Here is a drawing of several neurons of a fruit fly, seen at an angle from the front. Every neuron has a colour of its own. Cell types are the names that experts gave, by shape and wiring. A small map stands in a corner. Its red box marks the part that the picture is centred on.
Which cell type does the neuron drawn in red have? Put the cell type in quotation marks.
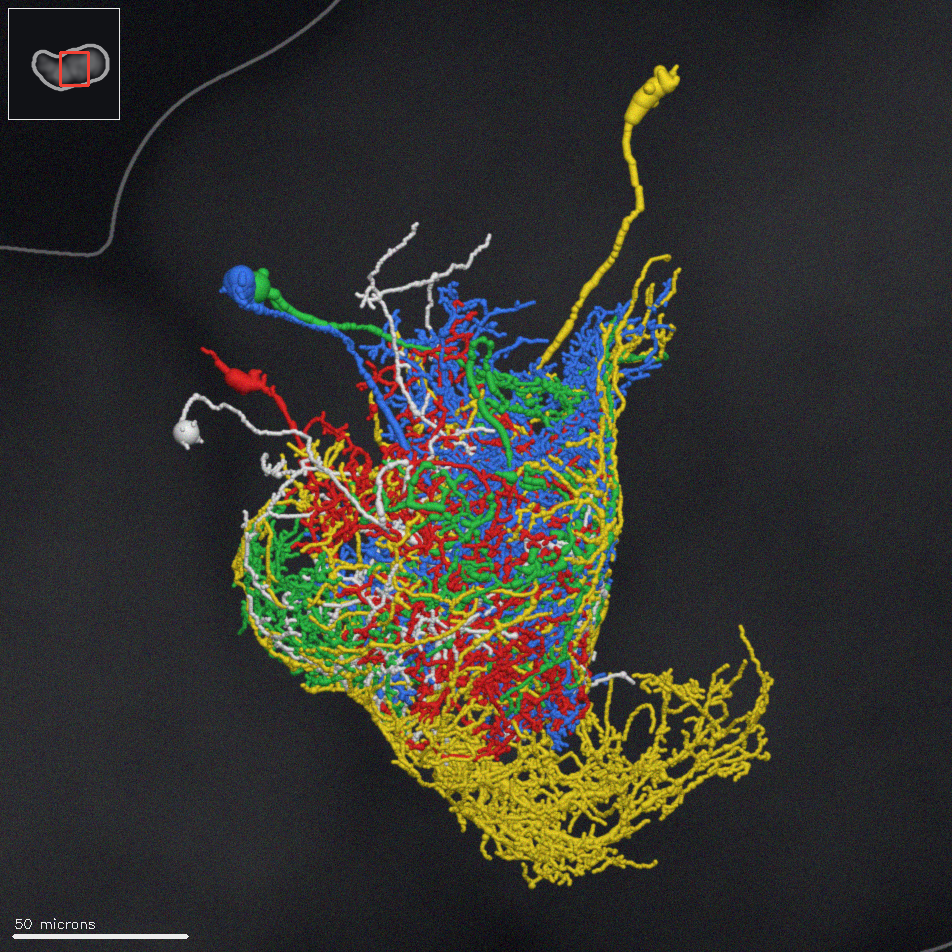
"AVLP478"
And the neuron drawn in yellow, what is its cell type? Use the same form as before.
"AVLP476"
